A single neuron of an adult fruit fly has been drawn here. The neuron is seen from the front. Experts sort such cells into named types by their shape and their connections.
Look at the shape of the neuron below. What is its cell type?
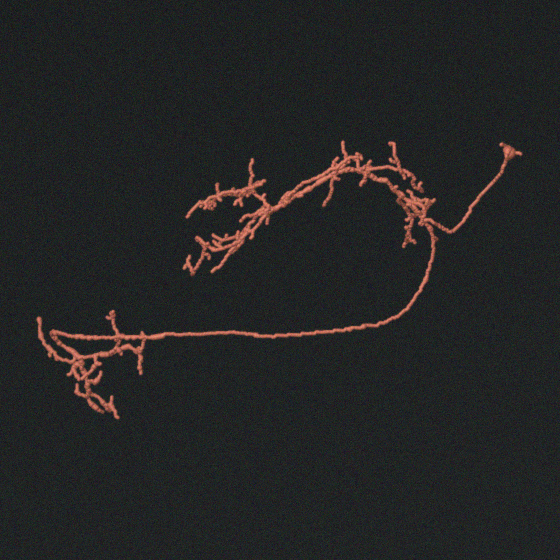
IN01A066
